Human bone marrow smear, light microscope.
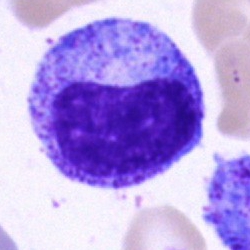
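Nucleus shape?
Bean-shaped; shallow indentation along upper edge.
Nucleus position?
Lower part of cell; most of the pale blue cytoplasm lies above it.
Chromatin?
Dark purple staining, looks fairly dense.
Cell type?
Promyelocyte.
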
